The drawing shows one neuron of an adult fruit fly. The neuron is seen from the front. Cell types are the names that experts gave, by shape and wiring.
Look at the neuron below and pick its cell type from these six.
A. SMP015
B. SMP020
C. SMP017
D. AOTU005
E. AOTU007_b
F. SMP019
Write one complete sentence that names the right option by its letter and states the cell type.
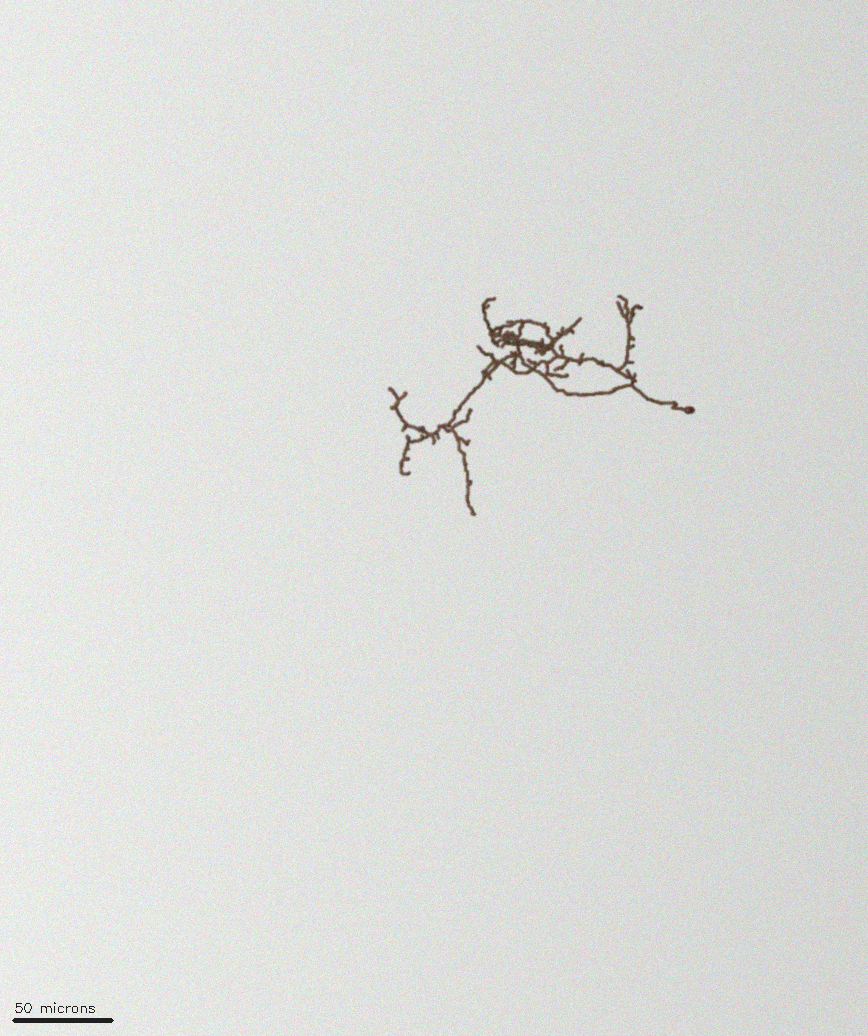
Named in option F, SMP019 is the cell type of the neuron.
